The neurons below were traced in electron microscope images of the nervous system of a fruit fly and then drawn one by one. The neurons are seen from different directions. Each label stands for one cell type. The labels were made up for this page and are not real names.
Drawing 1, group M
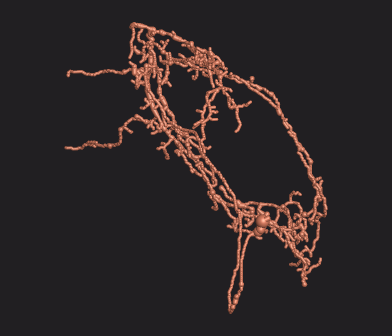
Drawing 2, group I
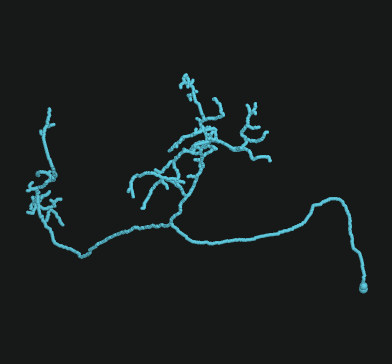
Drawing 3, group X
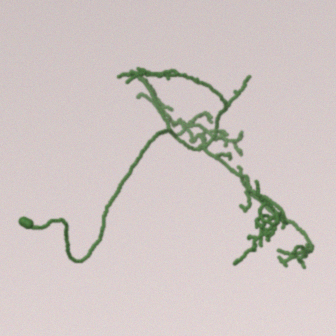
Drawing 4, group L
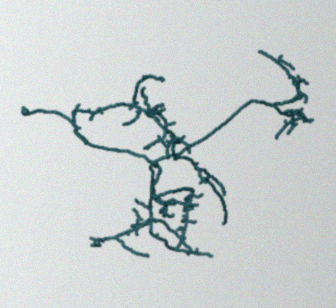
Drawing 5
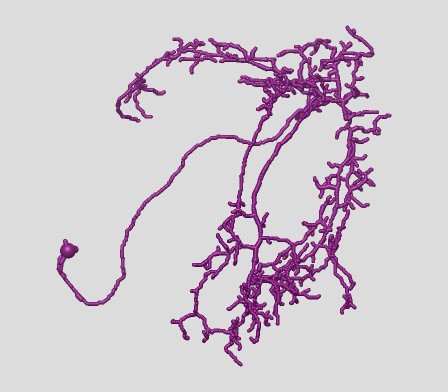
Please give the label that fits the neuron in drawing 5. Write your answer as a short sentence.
It belongs to group M.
